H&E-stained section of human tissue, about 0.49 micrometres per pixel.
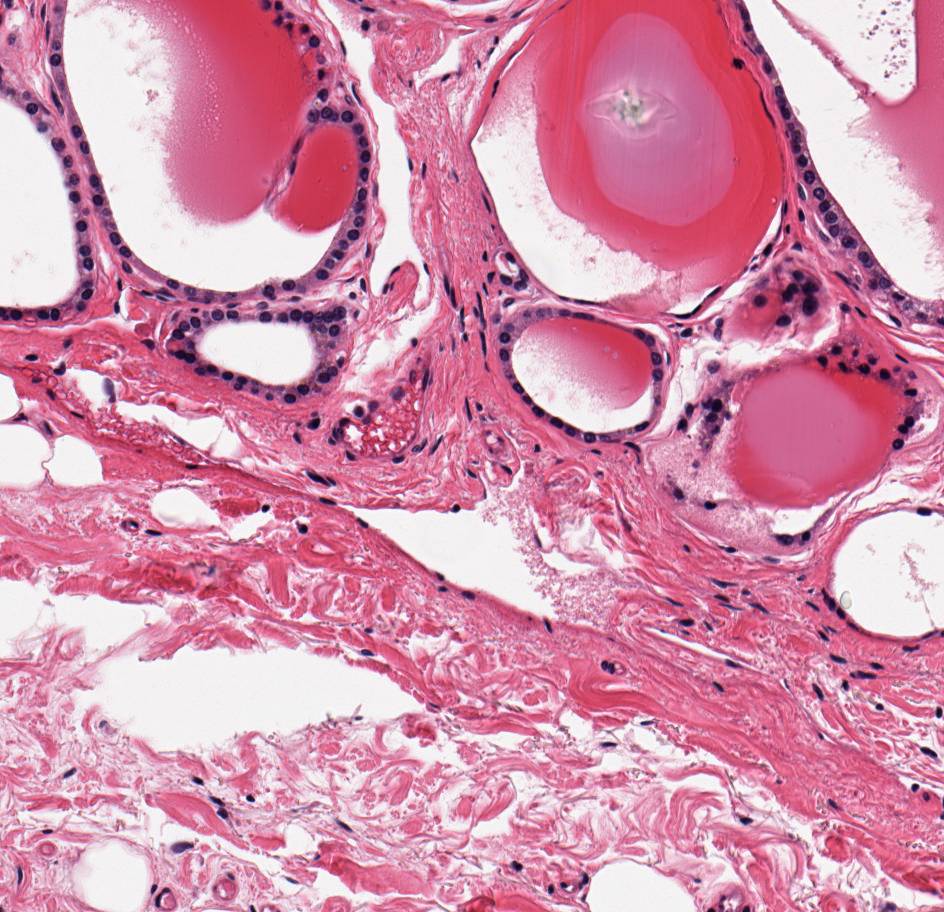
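thyroid: glandular units with widened lumens in upper half; lower half fibrous stroma without glands. Lumens lined by low cuboidal to flattened cells with round, dark nuclei; most hold homogeneous, bright pink secretion. Small vessel packed with red blood cells between glandular units just left of centre.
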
